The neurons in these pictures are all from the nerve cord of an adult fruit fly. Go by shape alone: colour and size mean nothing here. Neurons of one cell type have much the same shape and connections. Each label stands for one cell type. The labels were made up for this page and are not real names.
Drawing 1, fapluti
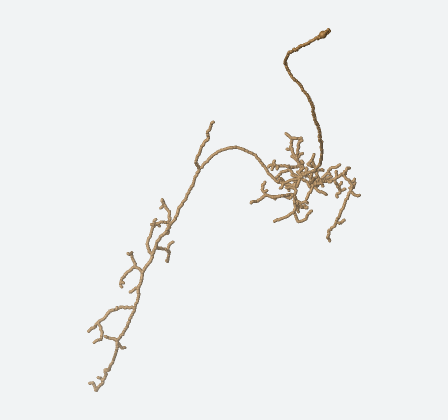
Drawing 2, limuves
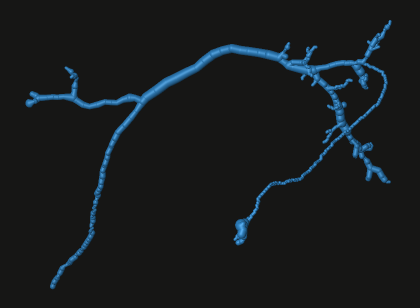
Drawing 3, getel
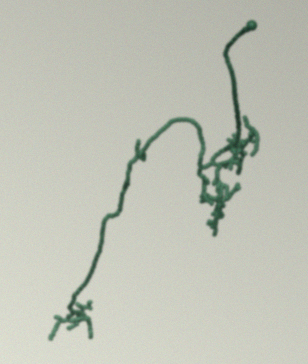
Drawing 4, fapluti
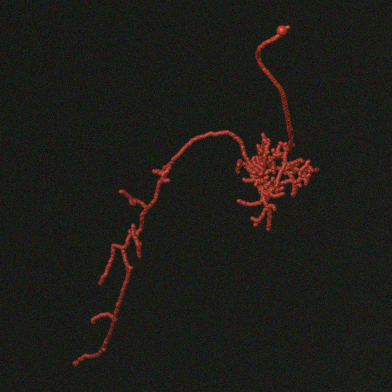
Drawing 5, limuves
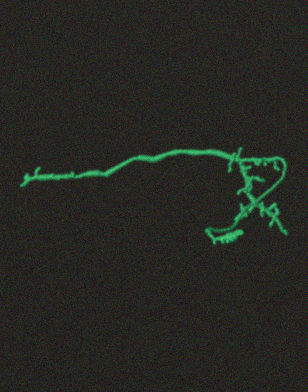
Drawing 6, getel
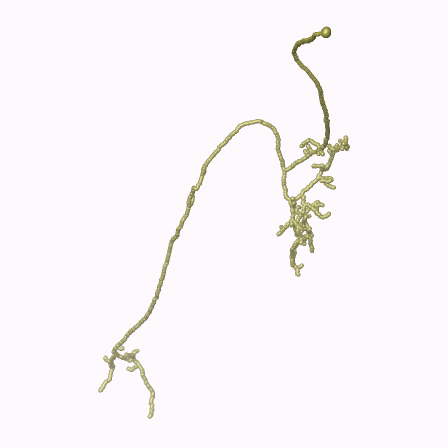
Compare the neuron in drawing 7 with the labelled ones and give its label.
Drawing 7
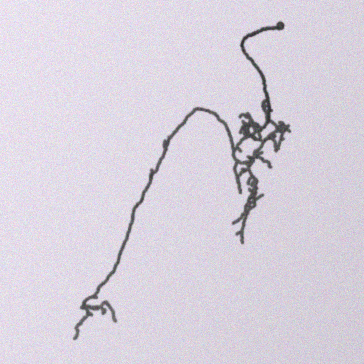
getel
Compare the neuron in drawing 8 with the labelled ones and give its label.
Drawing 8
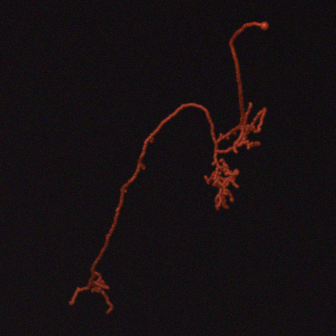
getel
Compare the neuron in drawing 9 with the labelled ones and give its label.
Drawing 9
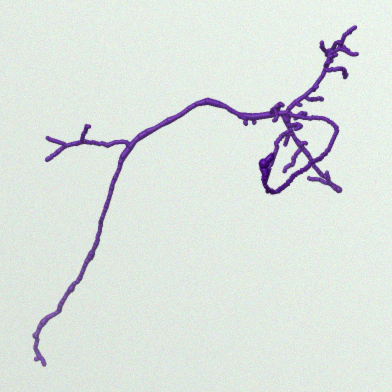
limuves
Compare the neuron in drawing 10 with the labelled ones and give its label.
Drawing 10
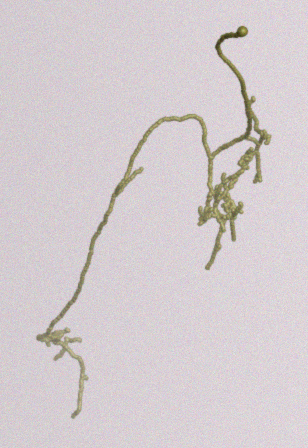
getel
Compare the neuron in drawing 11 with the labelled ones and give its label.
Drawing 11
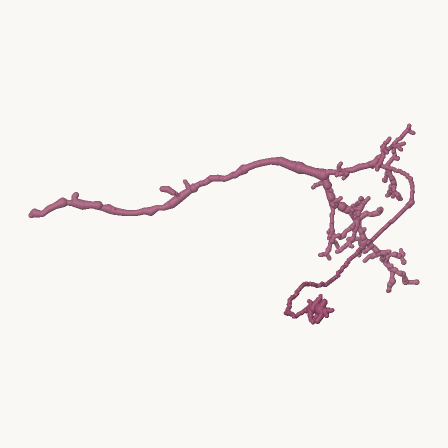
limuves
